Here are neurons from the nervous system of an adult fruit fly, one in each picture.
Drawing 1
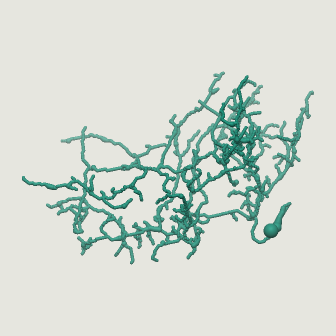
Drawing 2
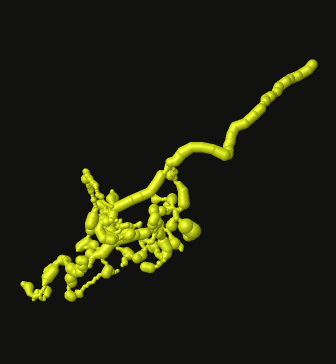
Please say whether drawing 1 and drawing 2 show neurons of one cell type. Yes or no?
no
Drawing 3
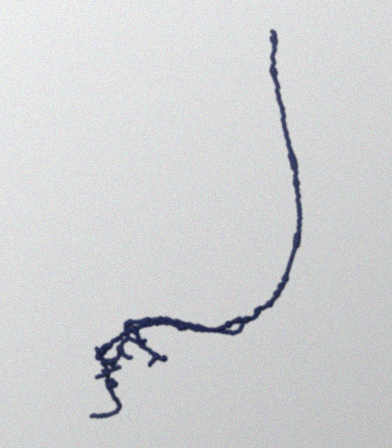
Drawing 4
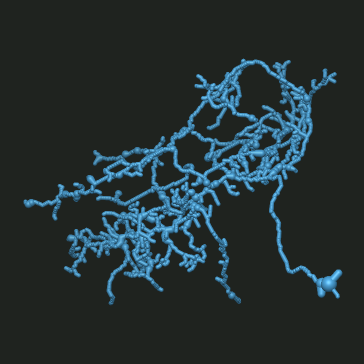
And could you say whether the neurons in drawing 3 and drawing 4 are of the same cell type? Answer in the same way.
no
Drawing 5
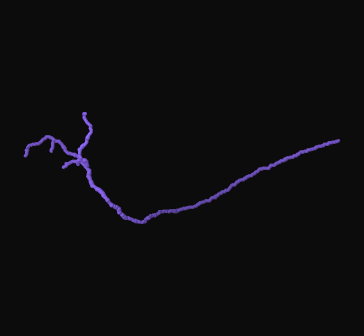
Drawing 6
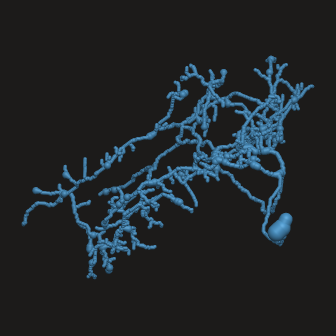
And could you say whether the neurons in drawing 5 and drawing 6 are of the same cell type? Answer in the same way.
no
